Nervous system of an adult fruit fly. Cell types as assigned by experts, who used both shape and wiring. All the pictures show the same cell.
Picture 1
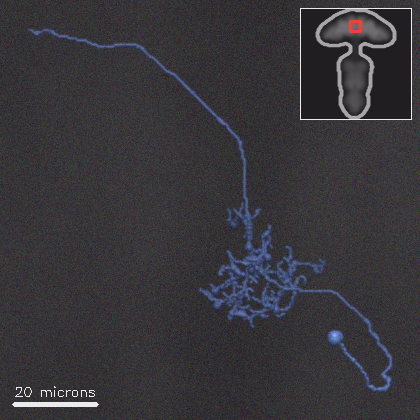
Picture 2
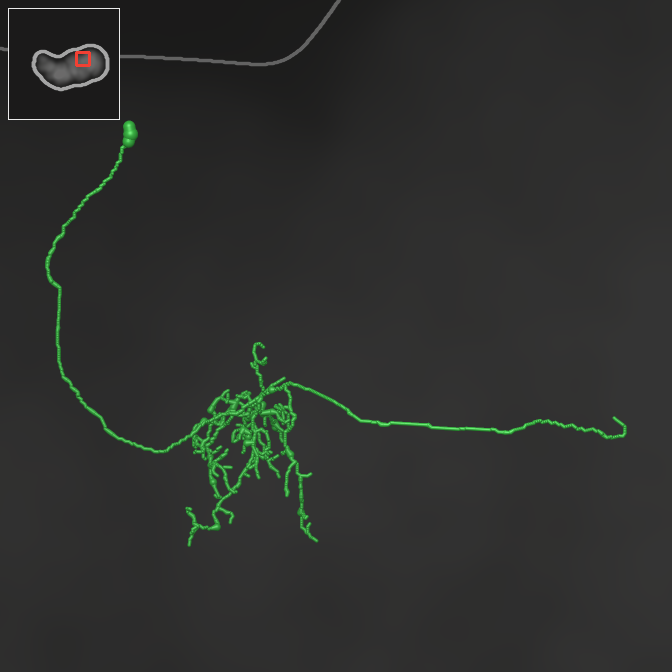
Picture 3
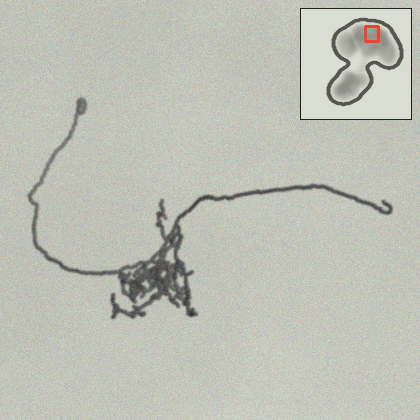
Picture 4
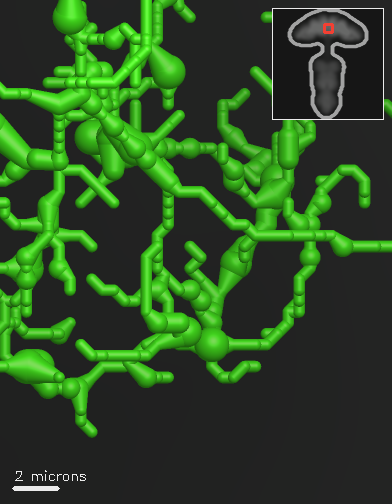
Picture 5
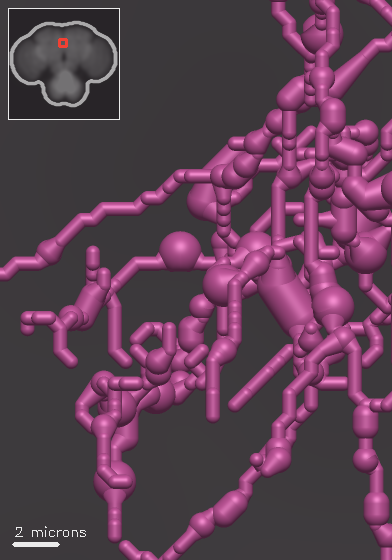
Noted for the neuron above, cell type: FC1F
